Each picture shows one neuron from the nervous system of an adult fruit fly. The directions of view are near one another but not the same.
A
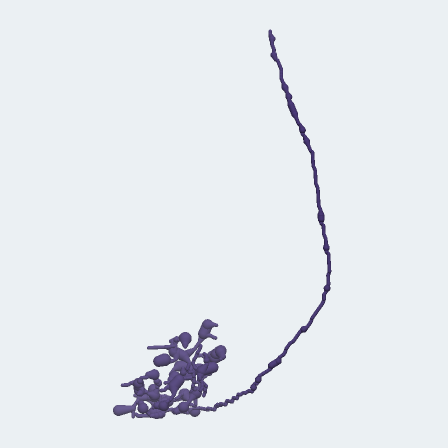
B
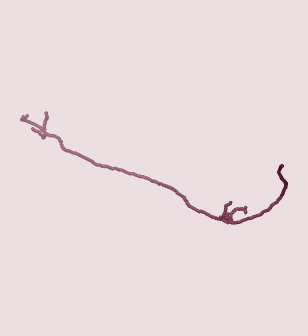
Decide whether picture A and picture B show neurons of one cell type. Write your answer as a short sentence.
They are of the same cell type.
